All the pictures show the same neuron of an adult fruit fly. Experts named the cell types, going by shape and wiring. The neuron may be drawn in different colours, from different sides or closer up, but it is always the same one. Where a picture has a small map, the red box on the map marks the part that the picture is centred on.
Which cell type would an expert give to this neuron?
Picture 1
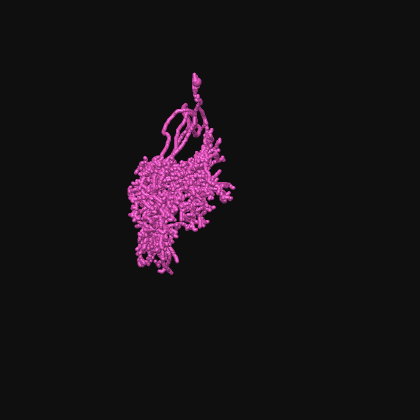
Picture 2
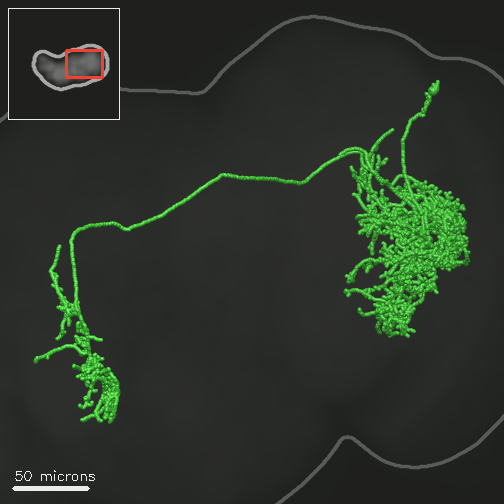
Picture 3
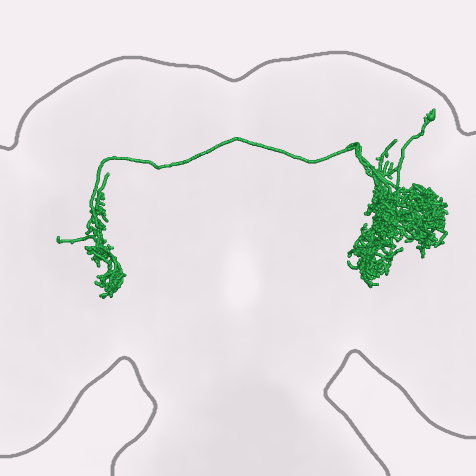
AVLP023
